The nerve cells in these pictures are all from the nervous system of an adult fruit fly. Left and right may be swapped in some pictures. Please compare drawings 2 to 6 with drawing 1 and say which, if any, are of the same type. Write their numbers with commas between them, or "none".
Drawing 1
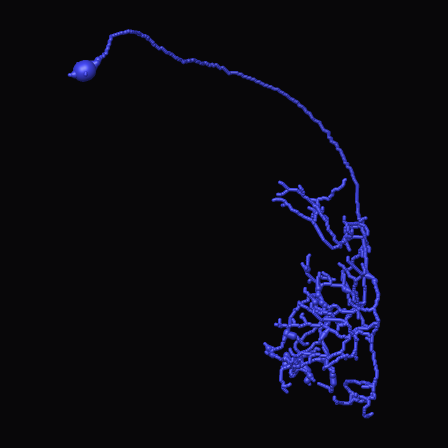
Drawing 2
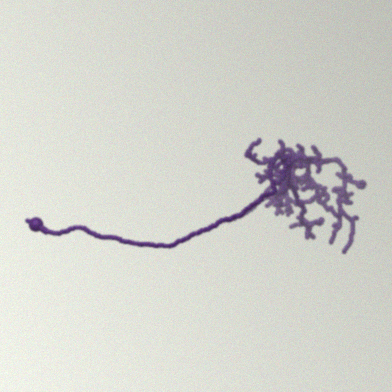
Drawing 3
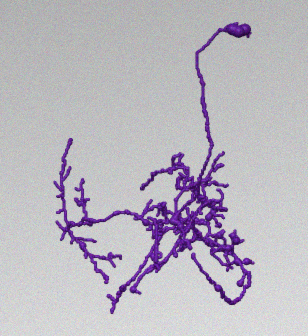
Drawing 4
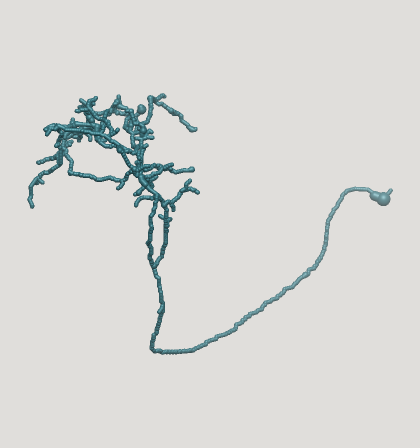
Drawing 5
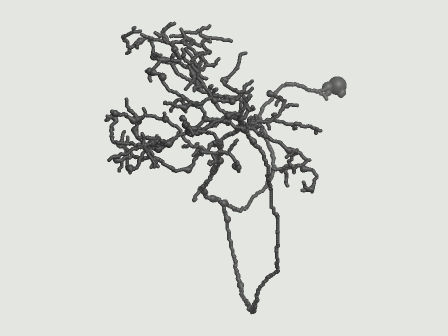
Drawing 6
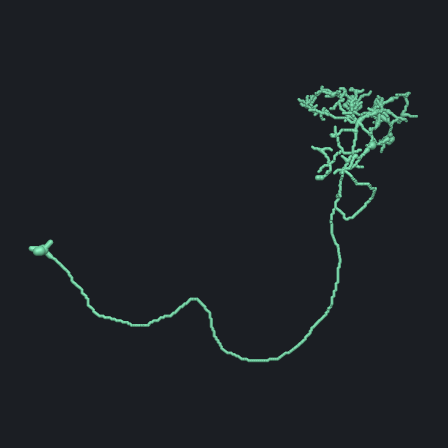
2, 4, 5, 6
